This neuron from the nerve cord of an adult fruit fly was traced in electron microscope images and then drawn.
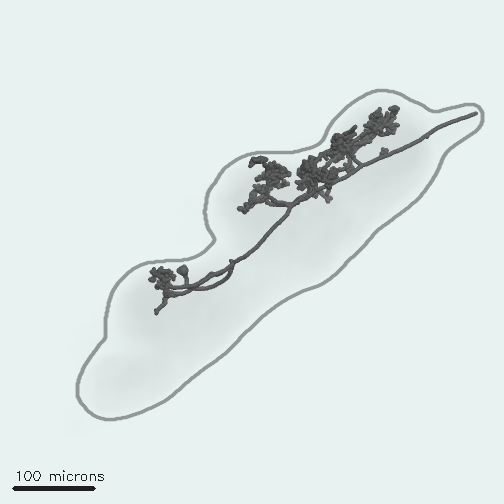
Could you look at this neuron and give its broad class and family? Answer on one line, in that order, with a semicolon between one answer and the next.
ascending neuron; hemilineage 08B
